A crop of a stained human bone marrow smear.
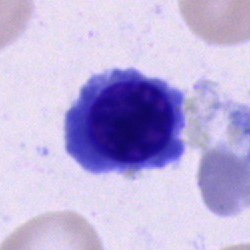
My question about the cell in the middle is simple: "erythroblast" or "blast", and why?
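This cell is an erythroblast rather than a blast. Its chromatin is dark purple and densely stained.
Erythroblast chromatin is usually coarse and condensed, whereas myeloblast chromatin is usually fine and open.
The dense staining here agrees with the erythroblast pattern rather than the fine, open one. The cytoplasm is deep blue, and its rim is widest on the left side of the nucleus. The outline is irregular, with small bumps along its edge.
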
